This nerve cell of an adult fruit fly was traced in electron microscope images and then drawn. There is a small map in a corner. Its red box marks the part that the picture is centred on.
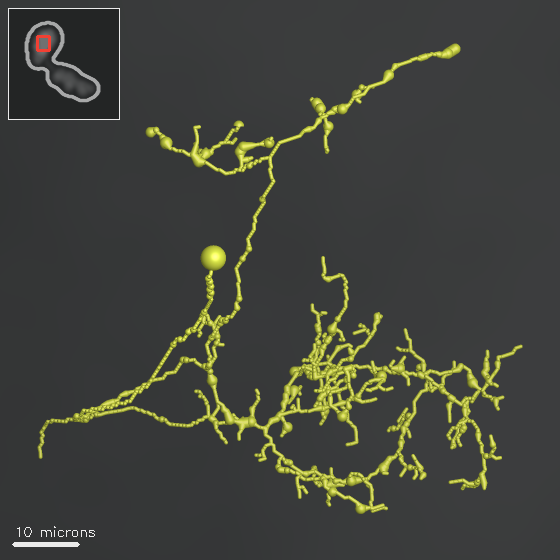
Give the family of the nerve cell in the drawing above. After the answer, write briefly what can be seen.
Its family is hemilineage LHl1. It is a central-brain intrinsic neuron. The cell body is in the middle of the picture. By the scale bar it is about 75 microns wide in this view. The picture shows dozens of branch ends.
